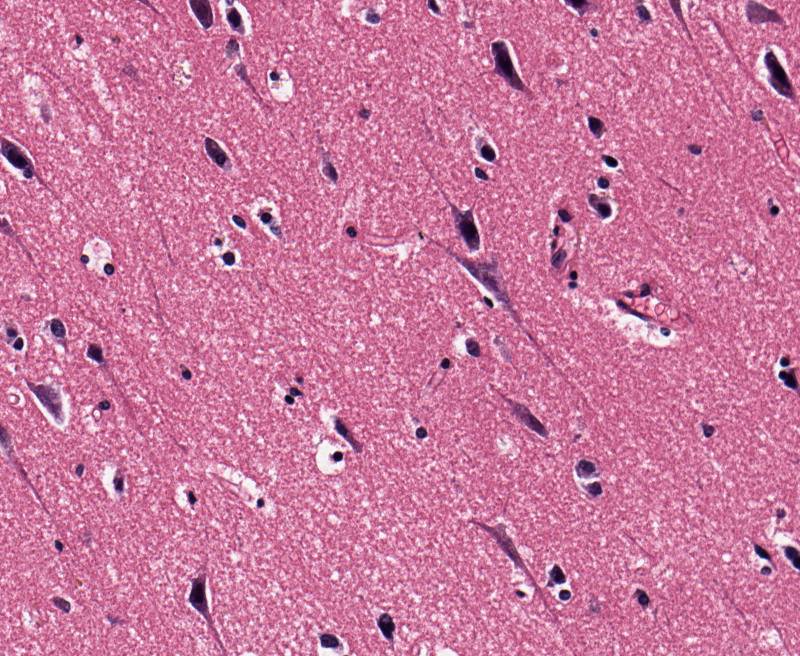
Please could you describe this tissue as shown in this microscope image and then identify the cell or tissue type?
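The field holds no epithelium, glands or tubules. Thin dark cell processes run mostly from upper left to lower right. Many neuronal nuclei are dark, shrunken and angular, not pale and vesicular. A small vessel right of centre holds red blood cells. This is cerebral cortex.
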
